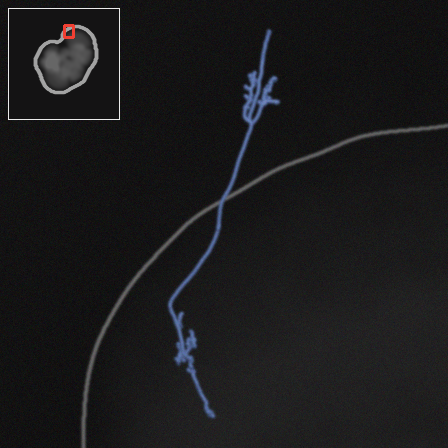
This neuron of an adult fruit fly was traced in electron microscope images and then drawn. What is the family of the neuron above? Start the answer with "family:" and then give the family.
family: L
